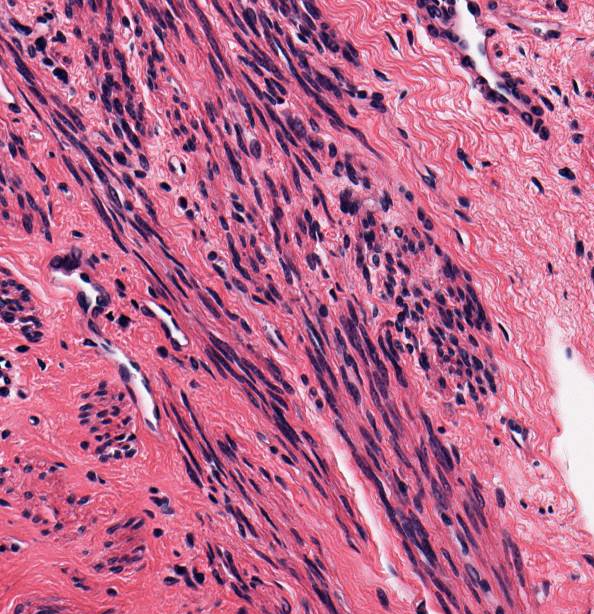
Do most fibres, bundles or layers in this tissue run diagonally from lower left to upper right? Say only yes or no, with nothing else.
No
